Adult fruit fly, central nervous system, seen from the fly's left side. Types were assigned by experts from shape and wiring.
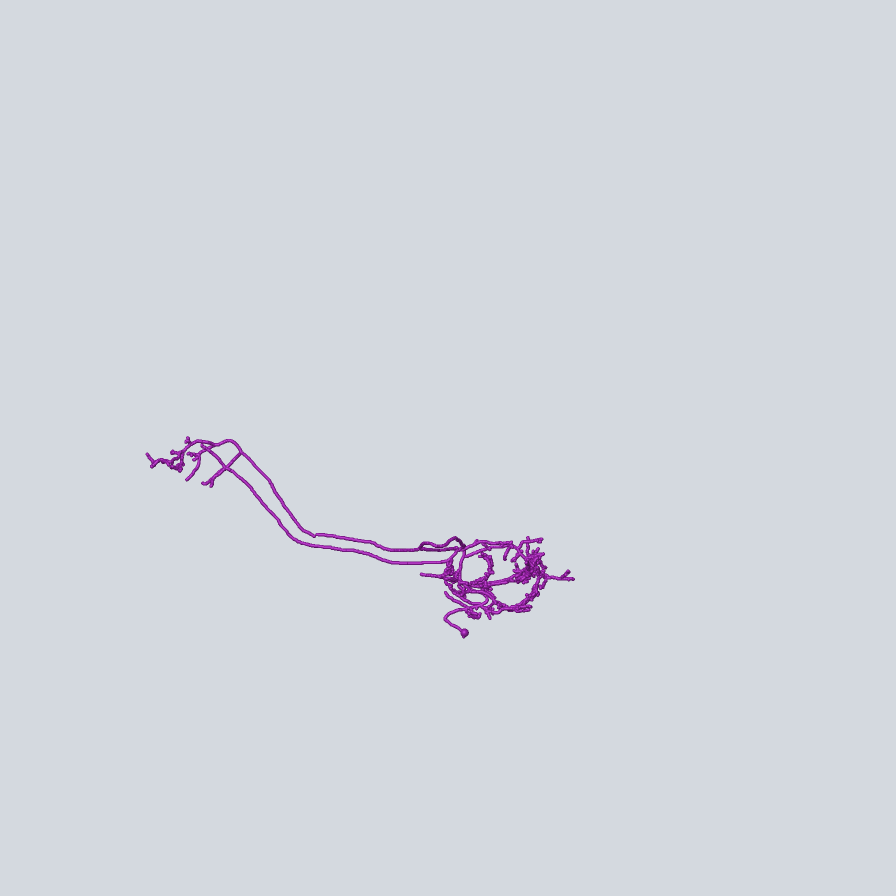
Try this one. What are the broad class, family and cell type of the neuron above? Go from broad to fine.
ascending neuron; hemilineage 02A; AN02A016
